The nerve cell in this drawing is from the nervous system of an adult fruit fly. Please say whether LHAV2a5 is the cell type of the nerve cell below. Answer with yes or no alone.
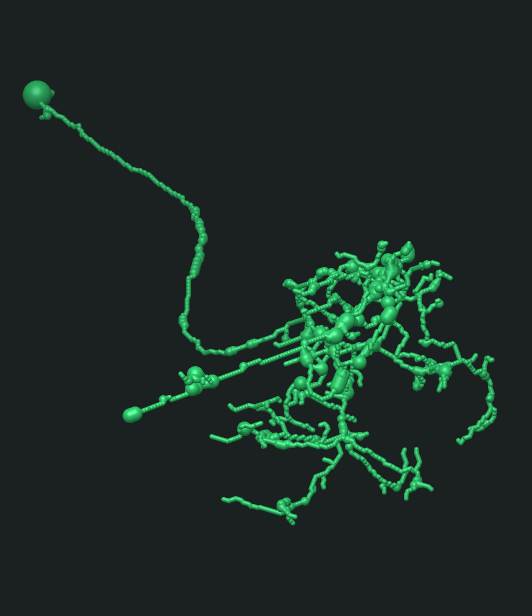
no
